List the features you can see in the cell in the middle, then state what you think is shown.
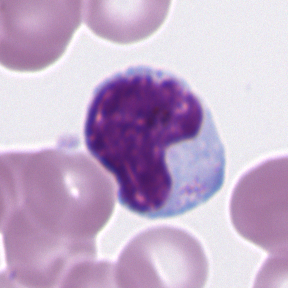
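The nucleus catches my eye first, with a deep notch on its right side. Around it, the cell's outline is smooth and rounded, and the cytoplasm is widest at the lower right. Near the lower edge of the cytoplasm I can make out a few fine pink granules. The name: large granular lymphocyte.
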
